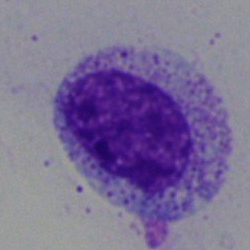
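Metamyelocyte. Deep purple, clumped chromatin here, with some darker patches in it. Plenty of purple granules are scattered through the cytoplasm, and where it shows between them it looks a pale greyish blue. I also notice a small protrusion sticking out from the bottom edge of the cell.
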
